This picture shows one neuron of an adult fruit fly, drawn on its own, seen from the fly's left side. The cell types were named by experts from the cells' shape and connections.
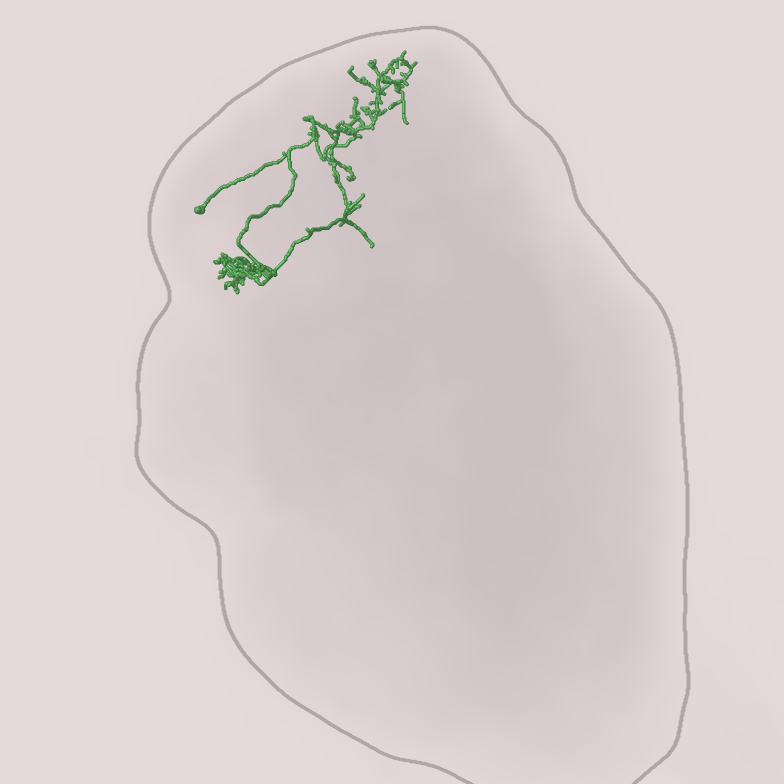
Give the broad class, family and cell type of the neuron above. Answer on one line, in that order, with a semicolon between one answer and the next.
central-brain intrinsic neuron; class DAN; PAM09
